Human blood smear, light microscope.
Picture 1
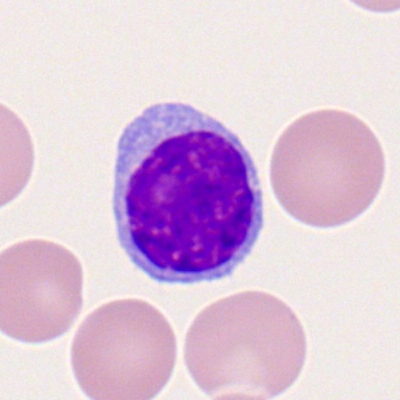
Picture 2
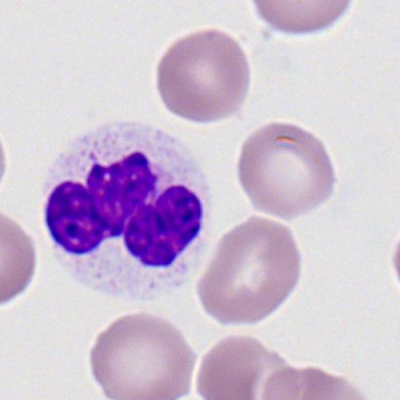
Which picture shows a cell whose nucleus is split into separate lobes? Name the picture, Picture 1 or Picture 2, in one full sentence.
The nucleus of the cell in picture 2 consists of two or more lobes.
